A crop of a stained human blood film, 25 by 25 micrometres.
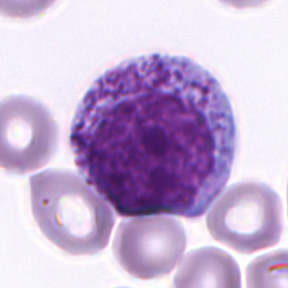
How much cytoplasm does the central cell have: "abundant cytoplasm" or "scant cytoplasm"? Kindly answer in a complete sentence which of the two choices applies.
Most of the cell is filled by the nucleus.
